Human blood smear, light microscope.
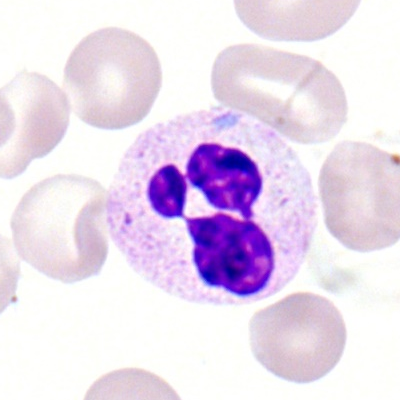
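Segmented neutrophil: here I count three separate lobes in the nucleus, joined by thin strands. The chromatin strikes me as dense, dark purple and clumped. Fine, faint lilac granules are scattered evenly through the cytoplasm.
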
